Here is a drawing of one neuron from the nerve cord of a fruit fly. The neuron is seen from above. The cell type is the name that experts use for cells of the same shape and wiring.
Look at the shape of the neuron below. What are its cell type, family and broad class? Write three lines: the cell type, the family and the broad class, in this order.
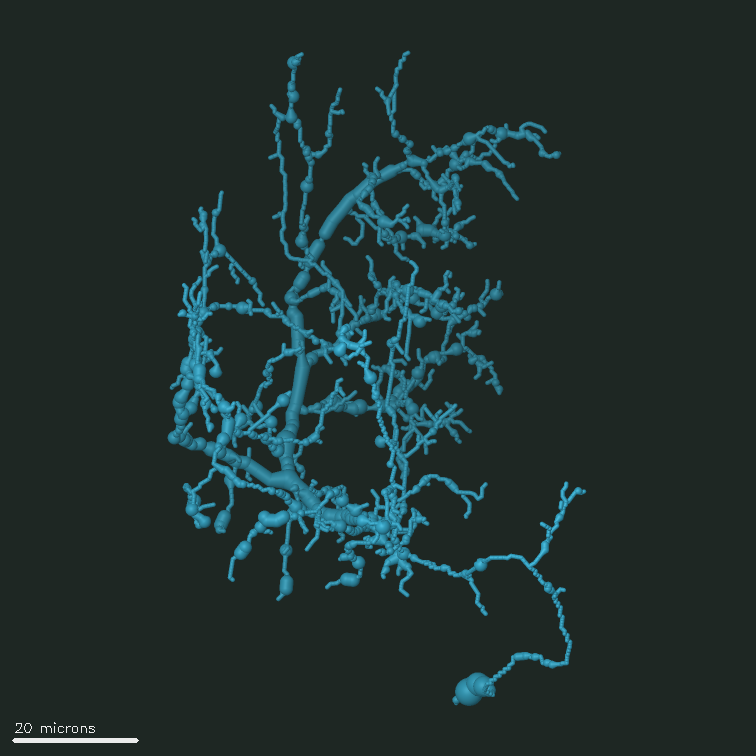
IN03A033
hemilineage 03A
nerve-cord intrinsic neuron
